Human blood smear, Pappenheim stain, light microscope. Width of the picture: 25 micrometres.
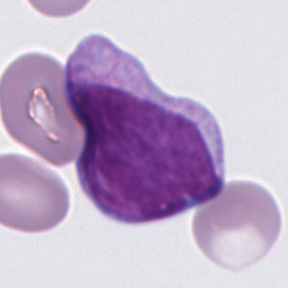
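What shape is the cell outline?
Irregular and angular rather than round.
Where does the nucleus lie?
In the lower left of the cell, leaving most of the cytoplasm at the top and right.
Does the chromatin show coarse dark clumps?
No; it is finely textured.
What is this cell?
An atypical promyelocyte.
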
